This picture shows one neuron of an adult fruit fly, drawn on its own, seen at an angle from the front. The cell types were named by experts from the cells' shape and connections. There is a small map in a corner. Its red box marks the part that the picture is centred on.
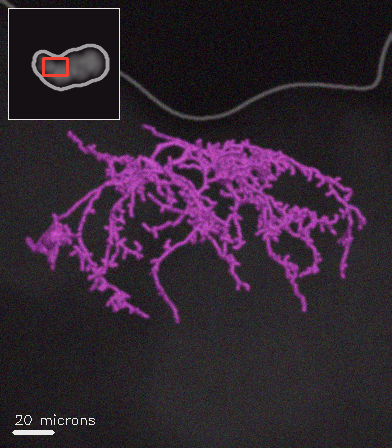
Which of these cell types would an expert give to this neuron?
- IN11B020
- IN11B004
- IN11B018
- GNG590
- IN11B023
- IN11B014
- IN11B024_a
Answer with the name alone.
IN11B004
